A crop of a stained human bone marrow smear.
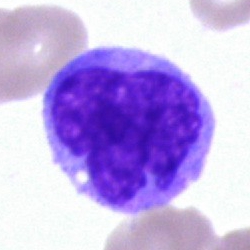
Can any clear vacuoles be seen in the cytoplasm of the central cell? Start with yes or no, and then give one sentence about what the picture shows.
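Yes. A single small clear vacuole lies in the cytoplasm at the lower left.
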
